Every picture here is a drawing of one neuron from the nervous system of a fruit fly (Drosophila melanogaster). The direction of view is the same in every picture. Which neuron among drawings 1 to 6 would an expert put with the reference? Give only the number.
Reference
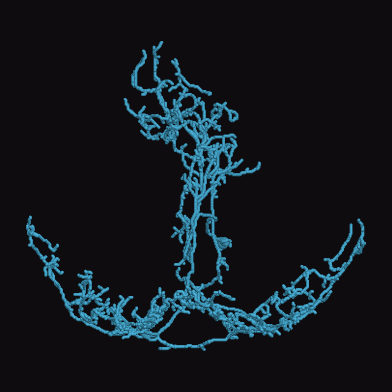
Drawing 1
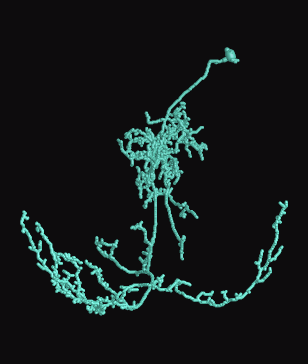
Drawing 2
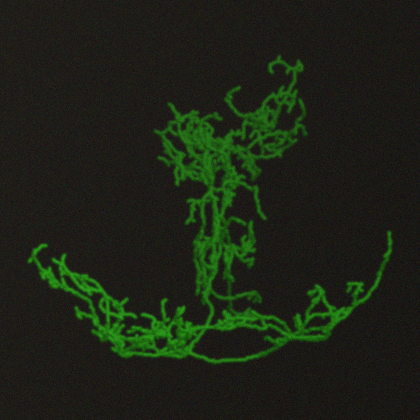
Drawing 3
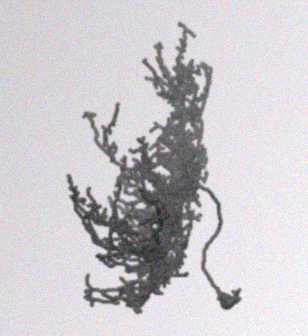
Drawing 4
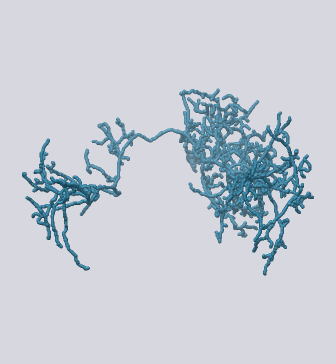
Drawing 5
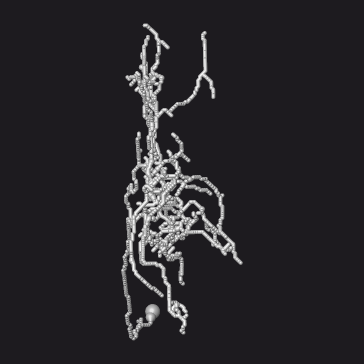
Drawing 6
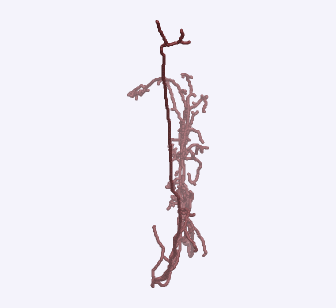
2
